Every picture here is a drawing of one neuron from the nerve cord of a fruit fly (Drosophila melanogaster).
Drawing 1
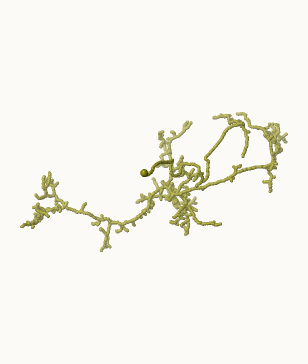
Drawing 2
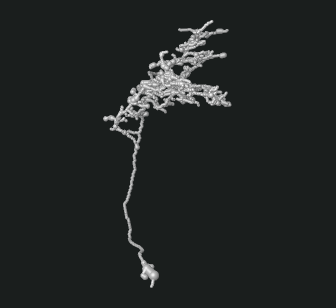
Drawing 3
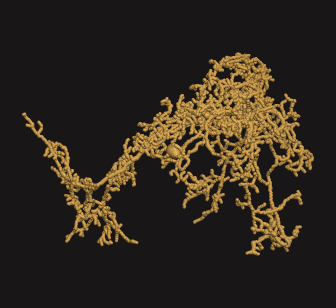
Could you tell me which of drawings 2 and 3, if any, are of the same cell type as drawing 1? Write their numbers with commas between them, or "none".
none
